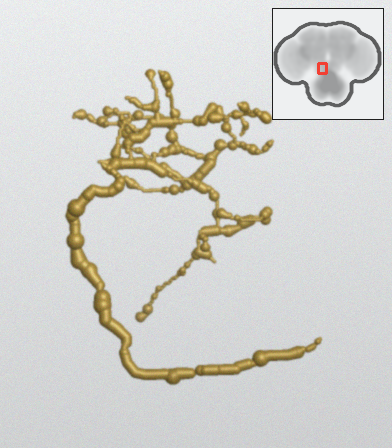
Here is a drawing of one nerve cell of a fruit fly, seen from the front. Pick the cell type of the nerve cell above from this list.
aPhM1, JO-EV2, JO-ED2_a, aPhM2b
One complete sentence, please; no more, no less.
This nerve cell is of the type aPhM2b.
